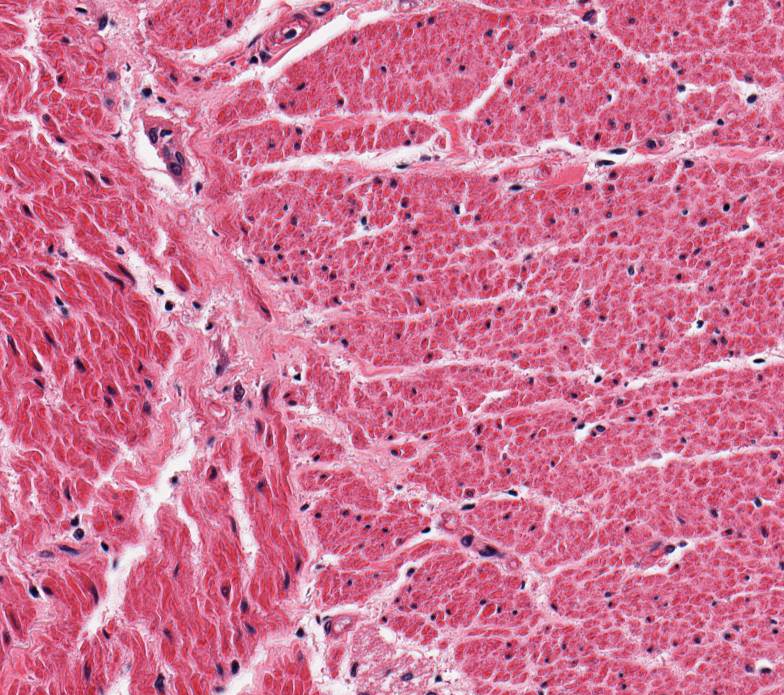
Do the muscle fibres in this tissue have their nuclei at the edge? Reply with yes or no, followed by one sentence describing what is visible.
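No. In the cross-cut cells the nuclei lie centrally within the cell profiles.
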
